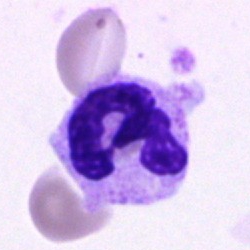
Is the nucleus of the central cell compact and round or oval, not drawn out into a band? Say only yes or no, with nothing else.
No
